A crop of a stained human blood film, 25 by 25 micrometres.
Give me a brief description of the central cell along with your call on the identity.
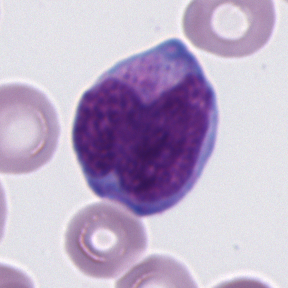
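Notice the angular outline: fairly straight edges meeting at blunt corners. The nucleus fills most of the cell and is deeply indented from the top, giving a folded, heart-like shape. In that indentation sits a paler patch of cytoplasm. This is an atypical promyelocyte.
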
